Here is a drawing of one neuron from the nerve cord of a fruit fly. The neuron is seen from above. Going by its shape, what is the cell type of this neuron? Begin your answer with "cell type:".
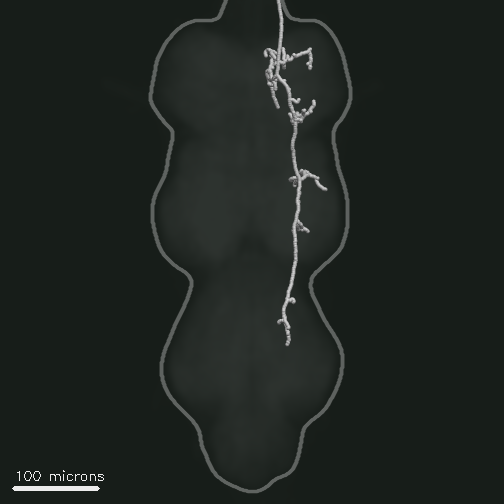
cell type: DNpe002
